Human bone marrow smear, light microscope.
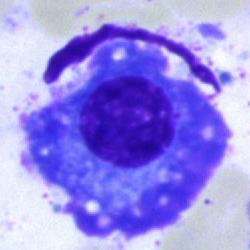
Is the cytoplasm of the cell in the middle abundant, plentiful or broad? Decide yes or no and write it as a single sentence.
Yes, the cytoplasm of this cell is abundant.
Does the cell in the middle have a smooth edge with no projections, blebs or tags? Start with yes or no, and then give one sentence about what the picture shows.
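No. The cell outline is irregular, with bulging, lumpy edges.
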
